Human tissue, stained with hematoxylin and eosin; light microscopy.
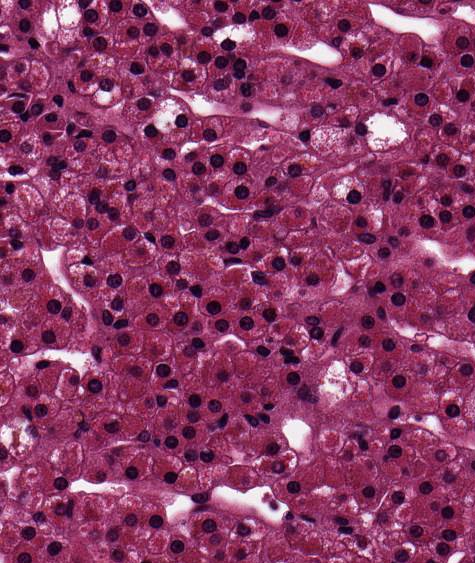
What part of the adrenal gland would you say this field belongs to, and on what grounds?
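Zona reticularis is shown. Polygonal cells with abundant, finely granular, pink-staining cytoplasm and round nuclei of fairly uniform size form cords separated by narrow, white, slit-like spaces that are mostly empty of blood cells.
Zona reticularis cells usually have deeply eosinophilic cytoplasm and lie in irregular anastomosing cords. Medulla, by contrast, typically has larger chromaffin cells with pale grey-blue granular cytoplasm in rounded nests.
A minority of scattered cells have pale, clear, vacuolated cytoplasm.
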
